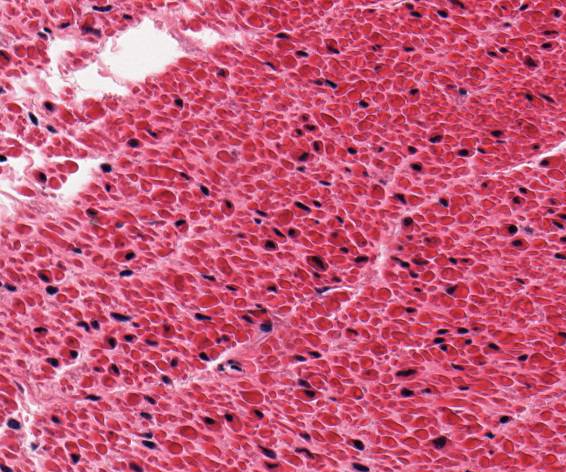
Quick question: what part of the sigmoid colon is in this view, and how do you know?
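First, the answer: smooth muscle. Next, the cells: densely packed and eosinophilic, cut in cross-section as round to polygonal profiles. Then the nuclei, which are dark, round to oval and central within each profile. Thin pale septa of connective tissue divide them into bundles.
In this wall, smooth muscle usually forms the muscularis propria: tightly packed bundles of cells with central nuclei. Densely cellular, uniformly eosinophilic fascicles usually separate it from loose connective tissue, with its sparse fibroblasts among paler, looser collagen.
Last, a few irregular empty clear spaces lie at the upper left.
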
